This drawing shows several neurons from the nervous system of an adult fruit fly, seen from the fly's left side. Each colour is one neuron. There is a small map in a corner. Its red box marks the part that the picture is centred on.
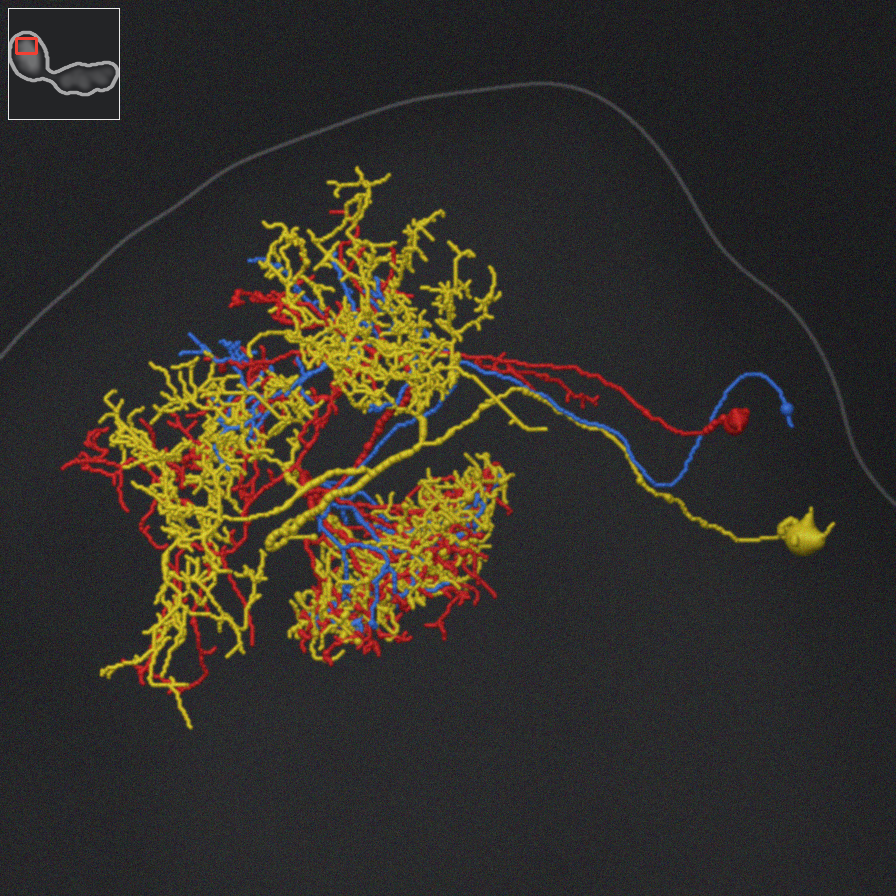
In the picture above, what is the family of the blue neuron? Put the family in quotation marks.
"hemilineage SIPp1"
